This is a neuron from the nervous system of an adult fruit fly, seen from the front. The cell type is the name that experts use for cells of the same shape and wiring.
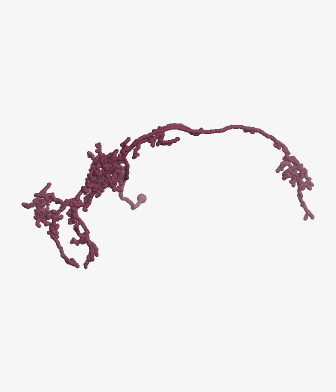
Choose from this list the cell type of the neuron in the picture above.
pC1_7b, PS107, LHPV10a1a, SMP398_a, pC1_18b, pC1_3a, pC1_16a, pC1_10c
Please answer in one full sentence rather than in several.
This neuron carries the cell type designation pC1_3a.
